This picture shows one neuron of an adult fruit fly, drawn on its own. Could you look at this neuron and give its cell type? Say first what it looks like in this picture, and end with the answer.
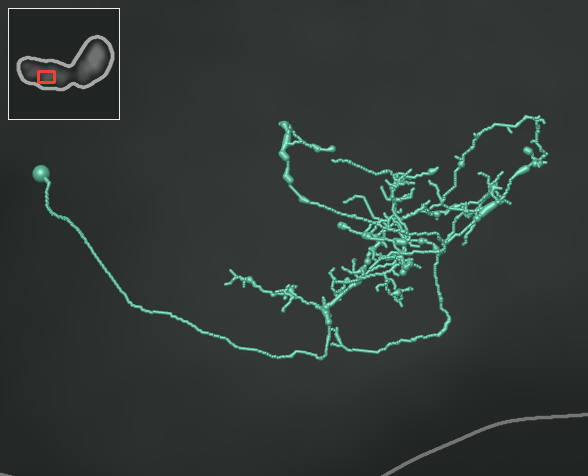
Dozens of branch ends can be seen. In this view it is wider than it is tall. Its broad class is nerve-cord intrinsic neuron. The cell type is IN01B055.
